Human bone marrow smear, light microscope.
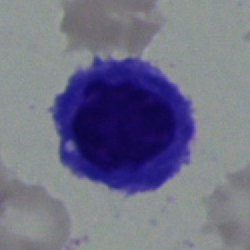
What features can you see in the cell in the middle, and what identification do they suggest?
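Edge finely bumpy and irregular on a roughly round outline. Cytoplasm forms a rim around the entire nucleus, with no visible granules. Small pale spot in the cytoplasm, left side. It is a plasma cell.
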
